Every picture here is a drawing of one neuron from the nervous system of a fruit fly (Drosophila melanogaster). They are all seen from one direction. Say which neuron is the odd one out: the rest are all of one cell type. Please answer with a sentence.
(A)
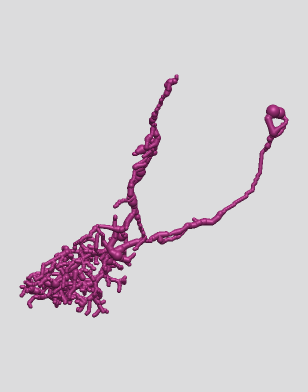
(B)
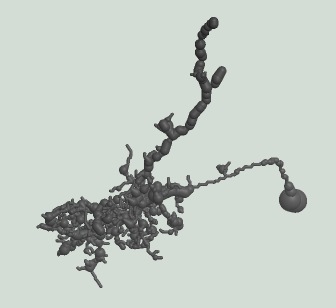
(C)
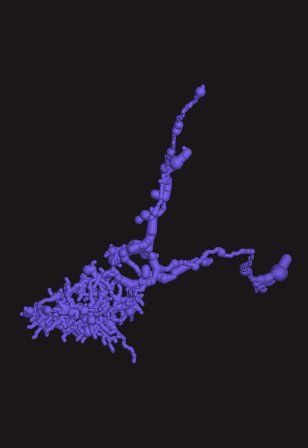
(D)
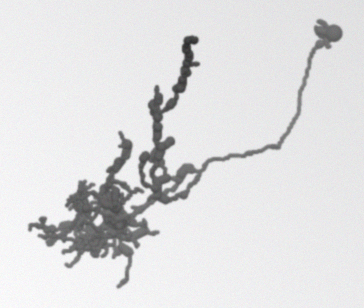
The neuron in picture B is of another cell type than the rest.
